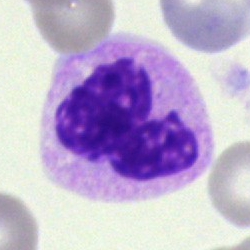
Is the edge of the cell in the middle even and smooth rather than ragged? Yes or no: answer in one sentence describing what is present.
Yes, the edge of this cell is smooth and even.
